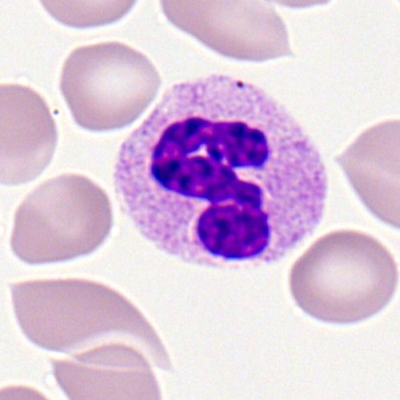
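Segmented neutrophil in the centre of a stained human blood smear. Its nucleus shows no visible nucleoli. Fine, small lilac granules are scattered evenly through the plentiful, pale pinkish-lilac cytoplasm, which contains no vacuoles.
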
